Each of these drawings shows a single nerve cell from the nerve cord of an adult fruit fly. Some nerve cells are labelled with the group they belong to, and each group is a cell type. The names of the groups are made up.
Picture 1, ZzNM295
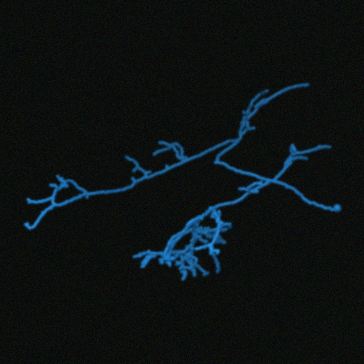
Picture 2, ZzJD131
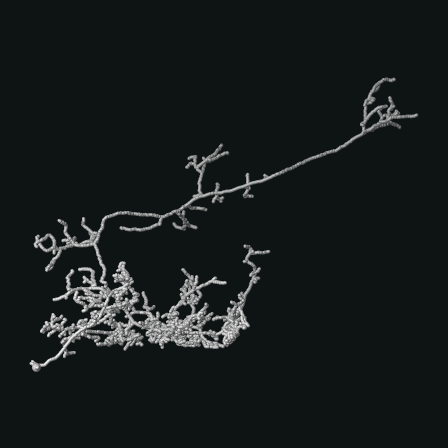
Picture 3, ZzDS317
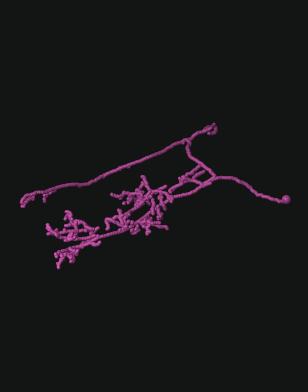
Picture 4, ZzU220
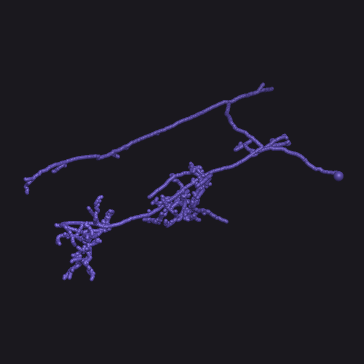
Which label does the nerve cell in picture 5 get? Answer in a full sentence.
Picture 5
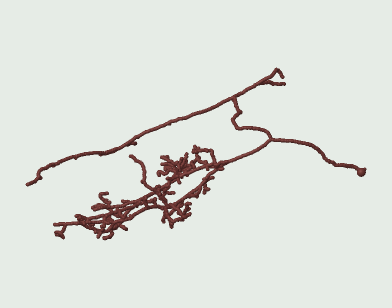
It belongs to ZzDS317.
